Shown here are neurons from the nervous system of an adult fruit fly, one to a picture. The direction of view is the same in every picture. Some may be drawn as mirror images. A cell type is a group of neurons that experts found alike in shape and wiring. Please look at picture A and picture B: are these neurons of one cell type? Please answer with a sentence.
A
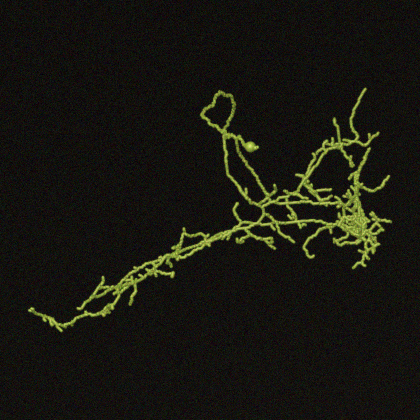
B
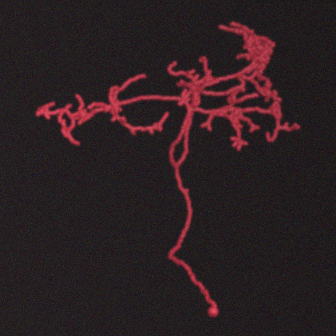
They are of the same cell type.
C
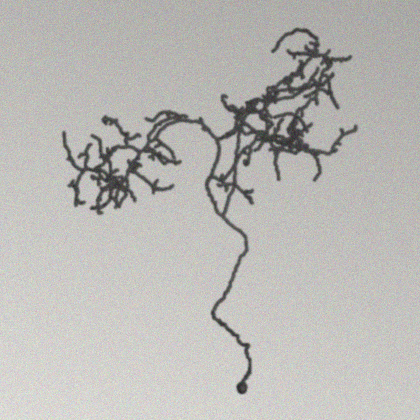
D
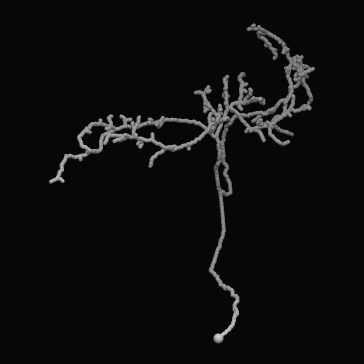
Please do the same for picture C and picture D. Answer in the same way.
They are of different cell types.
